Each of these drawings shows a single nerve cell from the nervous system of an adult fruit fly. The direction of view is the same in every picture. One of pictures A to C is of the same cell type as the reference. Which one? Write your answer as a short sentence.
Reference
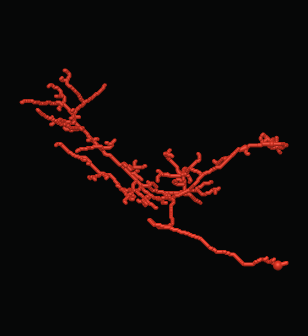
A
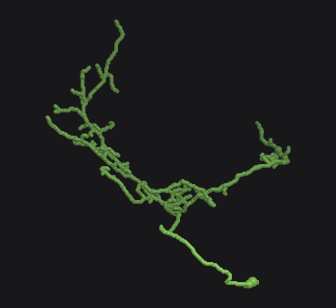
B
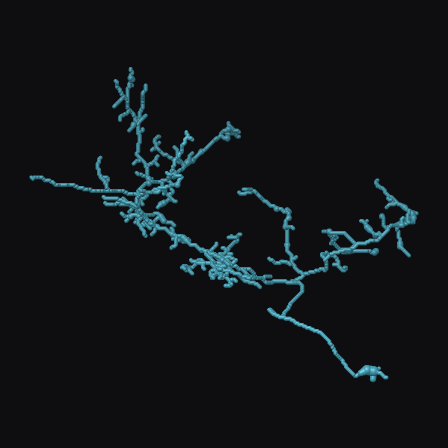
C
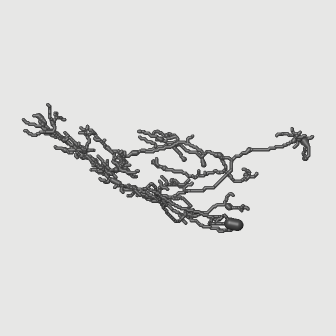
Picture A is of the same cell type.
